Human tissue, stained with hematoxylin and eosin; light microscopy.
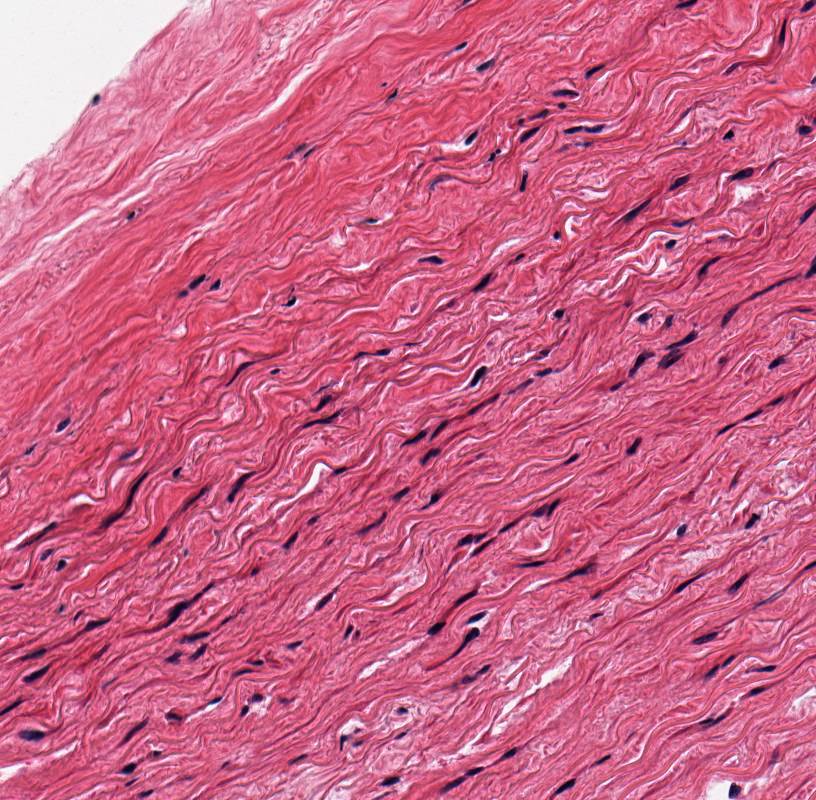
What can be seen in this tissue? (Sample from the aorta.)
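Running diagonally from lower left to upper right, pink fibres fill the field. Their course is wavy and crimped rather than straight. Dark, slender, spindle-shaped nuclei lie parallel to them. In the upper left corner, the white background beyond the tissue edge is empty.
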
